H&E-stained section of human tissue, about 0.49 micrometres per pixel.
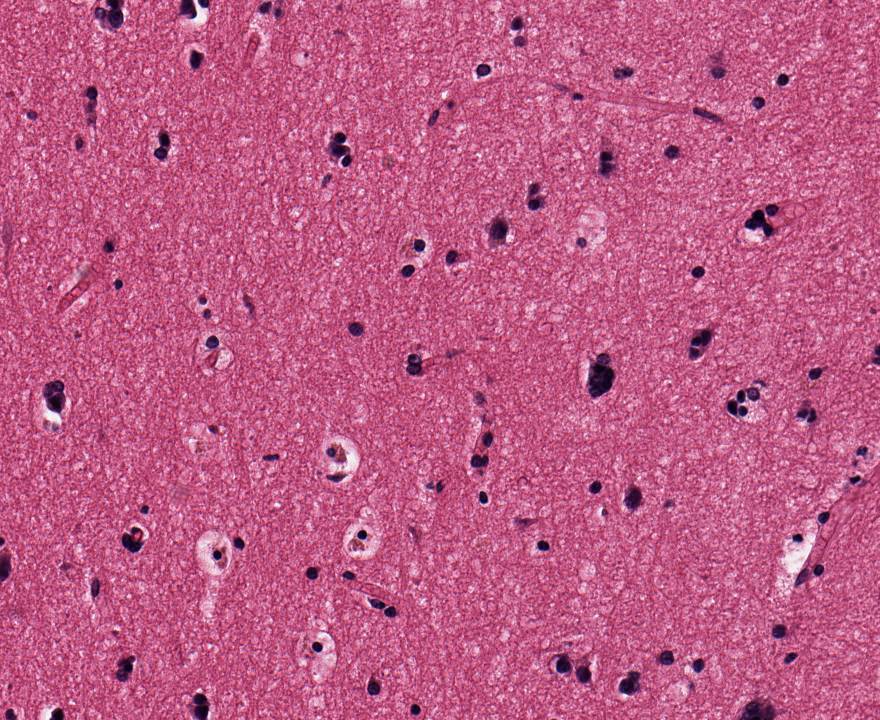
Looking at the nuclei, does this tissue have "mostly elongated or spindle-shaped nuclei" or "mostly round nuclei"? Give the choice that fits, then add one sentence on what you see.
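Mostly round nuclei. Small, round, dark nuclei with scant visible cytoplasm are scattered singly across the field.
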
